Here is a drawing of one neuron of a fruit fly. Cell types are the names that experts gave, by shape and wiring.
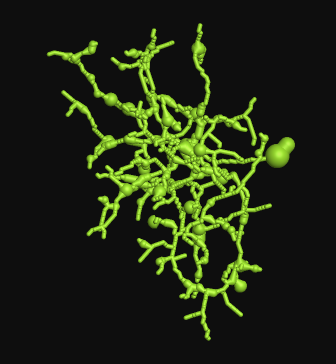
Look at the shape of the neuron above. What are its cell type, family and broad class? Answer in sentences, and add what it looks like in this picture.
Its cell type is Mi14. The family is Mi. Its broad class is optic-lobe intrinsic neuron. Its cell body lies on the right of the picture. The picture shows dozens of branch ends.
